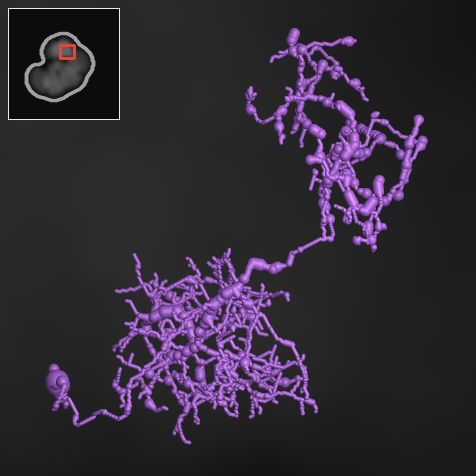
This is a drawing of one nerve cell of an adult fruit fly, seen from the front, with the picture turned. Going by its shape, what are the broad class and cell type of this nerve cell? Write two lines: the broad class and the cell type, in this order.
nerve-cord intrinsic neuron
INXXX346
